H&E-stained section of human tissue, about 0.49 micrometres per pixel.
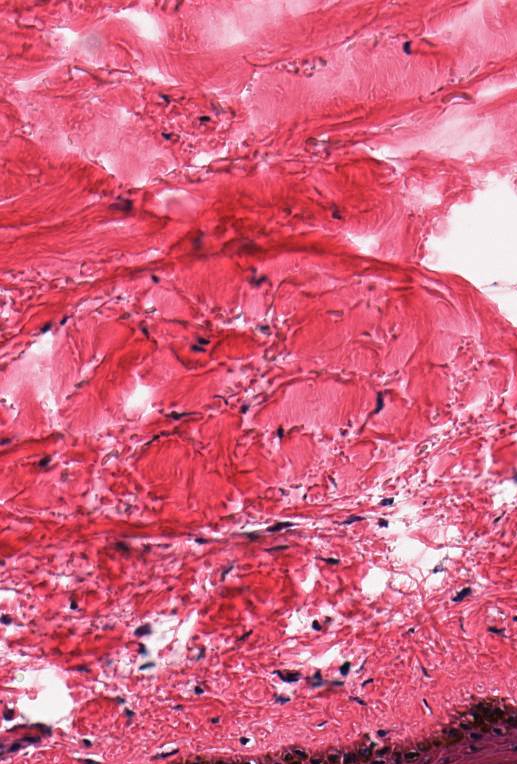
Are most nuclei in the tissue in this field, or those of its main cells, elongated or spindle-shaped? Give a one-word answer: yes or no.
Yes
